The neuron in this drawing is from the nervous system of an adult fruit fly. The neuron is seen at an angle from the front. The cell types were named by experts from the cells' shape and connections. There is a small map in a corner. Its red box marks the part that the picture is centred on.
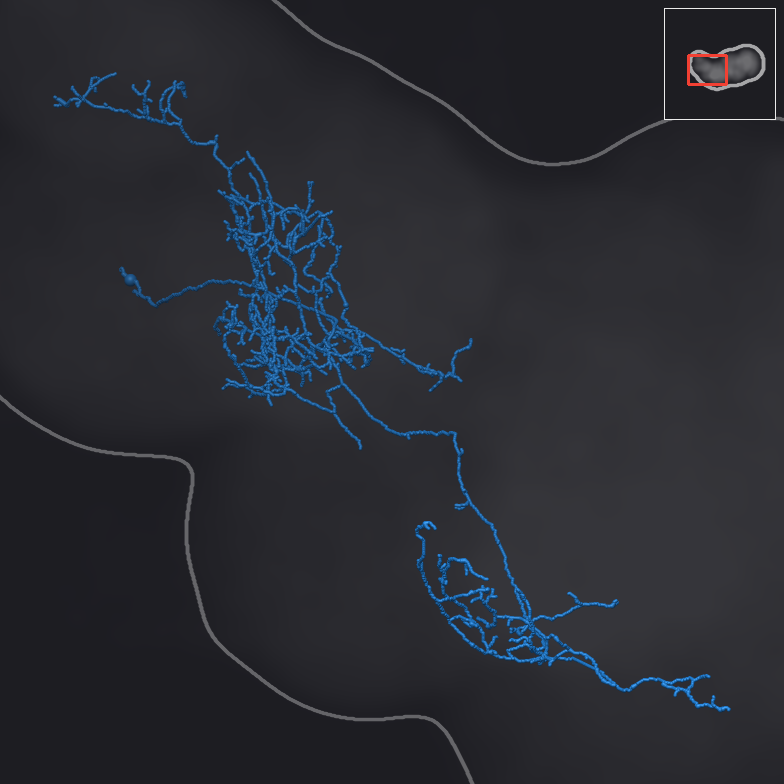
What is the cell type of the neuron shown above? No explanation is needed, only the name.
IN05B055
